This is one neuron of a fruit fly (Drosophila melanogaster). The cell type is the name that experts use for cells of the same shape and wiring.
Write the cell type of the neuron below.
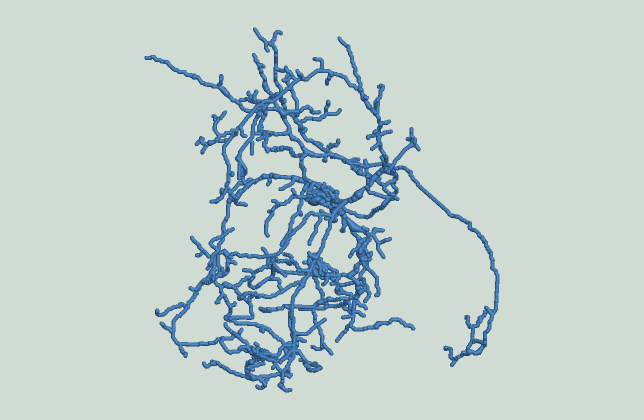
IN04B095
